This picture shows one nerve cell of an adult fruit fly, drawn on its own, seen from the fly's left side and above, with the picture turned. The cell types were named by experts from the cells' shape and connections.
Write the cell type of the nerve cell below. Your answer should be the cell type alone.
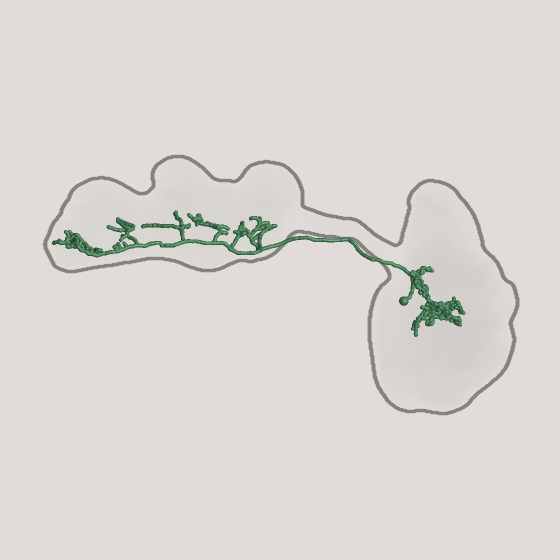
DNge013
